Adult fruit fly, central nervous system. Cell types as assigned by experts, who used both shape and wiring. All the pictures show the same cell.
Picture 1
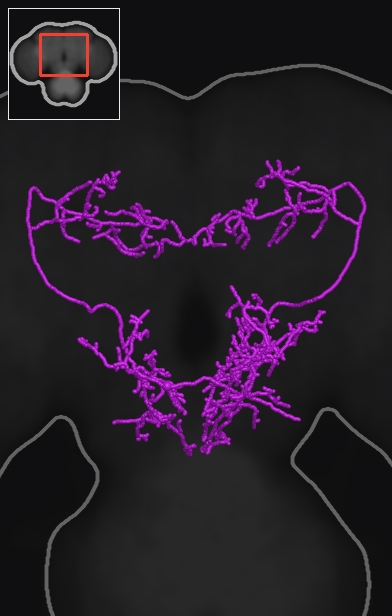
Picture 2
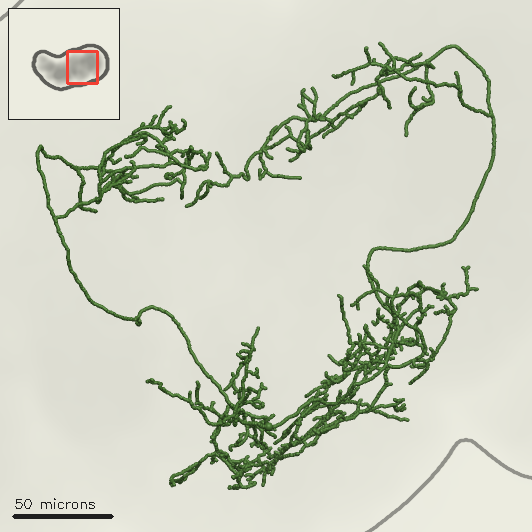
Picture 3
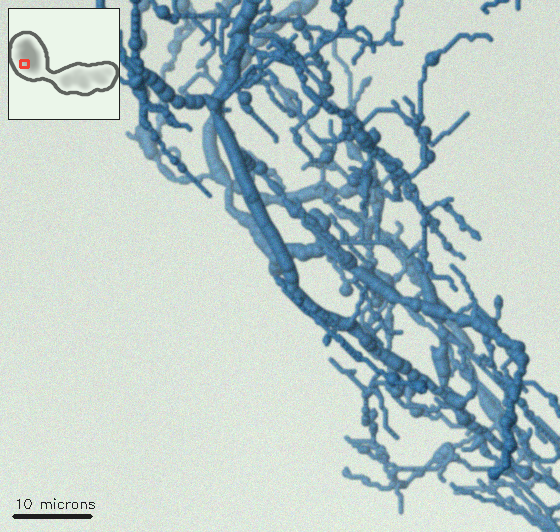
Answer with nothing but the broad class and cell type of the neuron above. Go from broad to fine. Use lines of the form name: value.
broad class: central-brain intrinsic neuron
cell type: FLA016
